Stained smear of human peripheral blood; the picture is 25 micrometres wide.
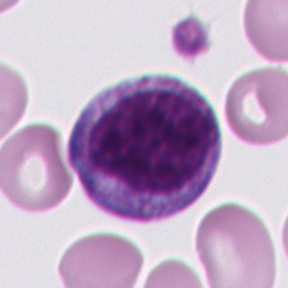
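Myelocyte at the centre of a stained smear of human peripheral blood. Its nucleus fills most of the cell, and the rim of cytoplasm is widest below it. The chromatin stains dark purple in patchy clumps, and no nucleoli can be seen. No vacuoles are present in the cytoplasm.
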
